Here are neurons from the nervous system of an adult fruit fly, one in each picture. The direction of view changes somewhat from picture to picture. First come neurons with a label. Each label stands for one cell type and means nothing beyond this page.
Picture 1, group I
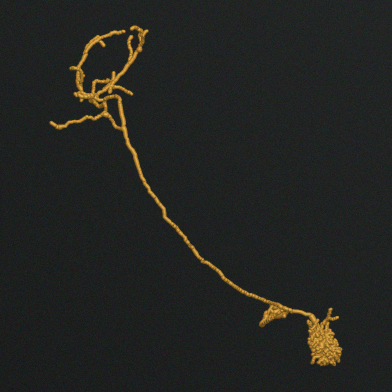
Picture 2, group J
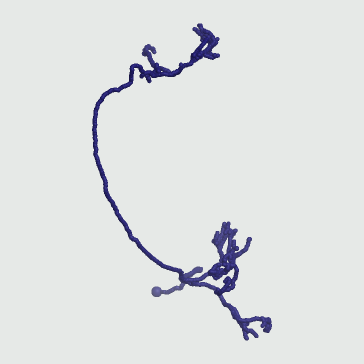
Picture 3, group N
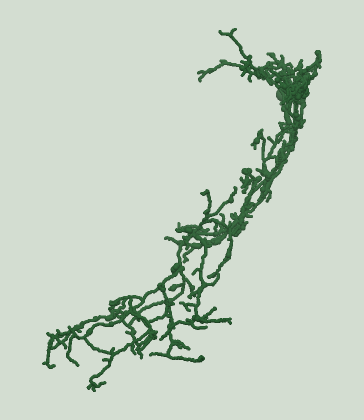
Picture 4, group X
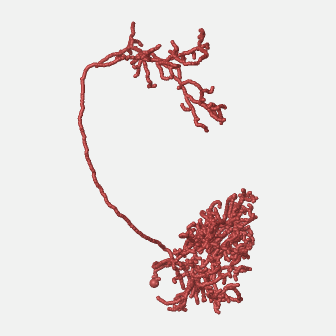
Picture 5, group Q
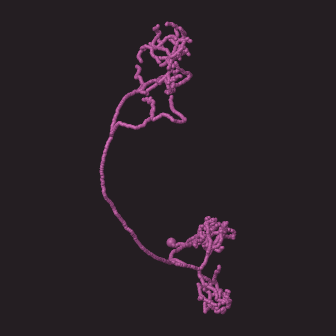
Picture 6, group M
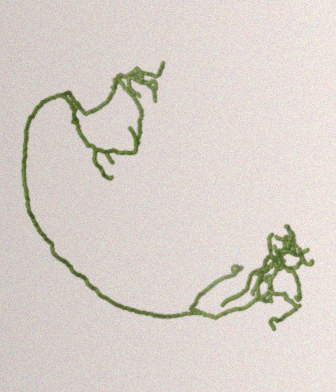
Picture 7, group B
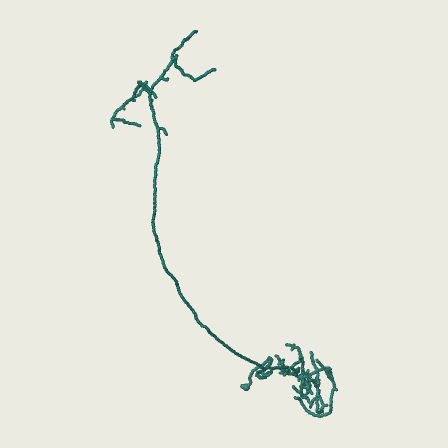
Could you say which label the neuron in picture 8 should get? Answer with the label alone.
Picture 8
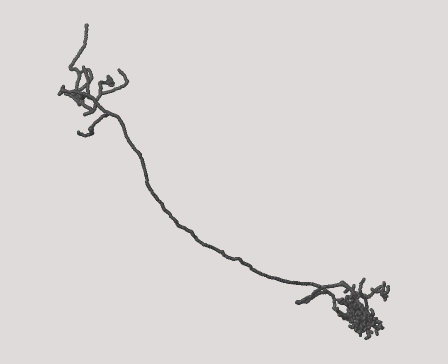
group I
